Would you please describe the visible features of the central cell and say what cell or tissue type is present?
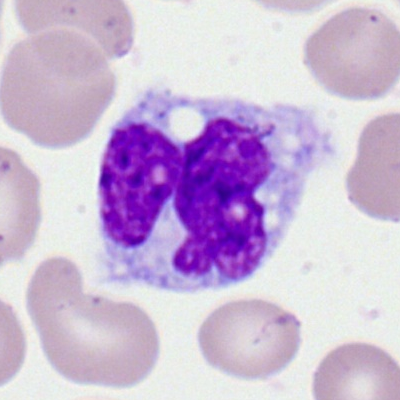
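Two large nuclear masses lie side by side, separated by a narrow cleft. Their chromatin is coarse and clumped, with dark purple areas mottled by lighter patches. The cytoplasm is plentiful and pale grey-blue, with several smaller clear spots on the right side of the cell. The cell is a monocyte.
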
